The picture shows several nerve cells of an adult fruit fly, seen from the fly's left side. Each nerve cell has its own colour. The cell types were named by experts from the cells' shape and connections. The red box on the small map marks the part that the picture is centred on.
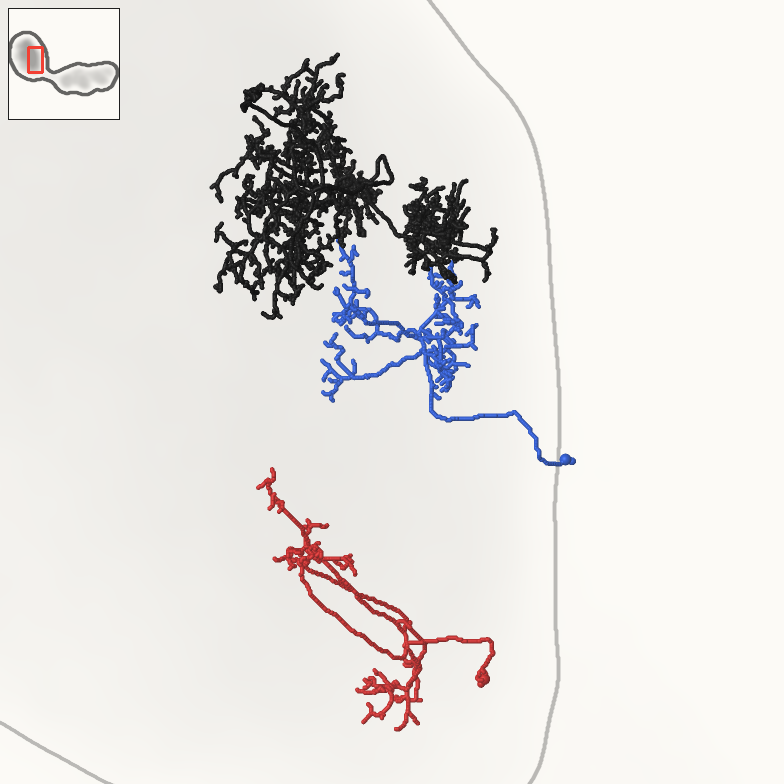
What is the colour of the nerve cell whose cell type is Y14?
red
